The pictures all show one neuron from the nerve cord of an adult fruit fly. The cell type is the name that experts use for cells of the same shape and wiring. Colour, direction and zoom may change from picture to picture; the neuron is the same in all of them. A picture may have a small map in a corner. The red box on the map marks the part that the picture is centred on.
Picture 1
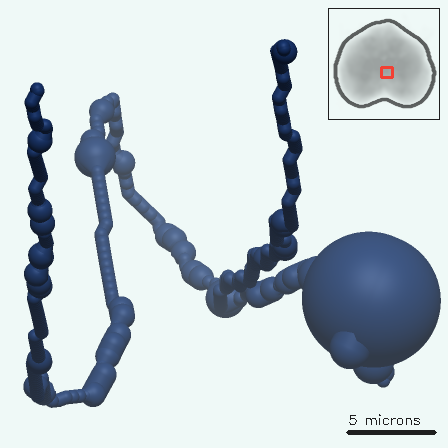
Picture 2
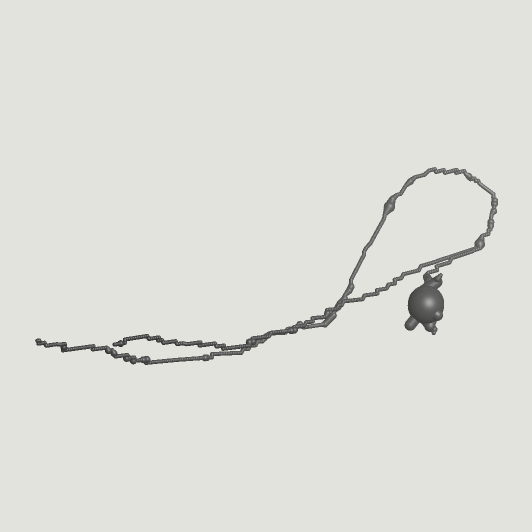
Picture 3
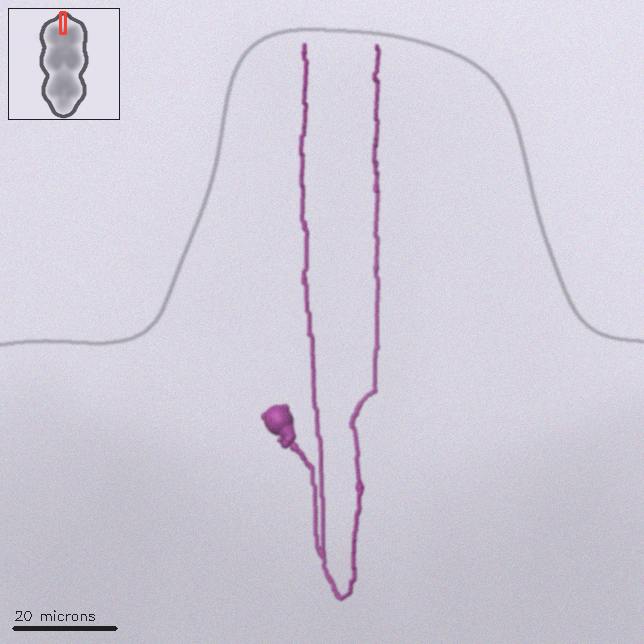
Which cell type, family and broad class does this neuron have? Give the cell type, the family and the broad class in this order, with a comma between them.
AN01A086, hemilineage 01A, ascending neuron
